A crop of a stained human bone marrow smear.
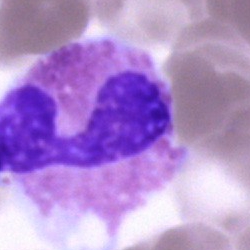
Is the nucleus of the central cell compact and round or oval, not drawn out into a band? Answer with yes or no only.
No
